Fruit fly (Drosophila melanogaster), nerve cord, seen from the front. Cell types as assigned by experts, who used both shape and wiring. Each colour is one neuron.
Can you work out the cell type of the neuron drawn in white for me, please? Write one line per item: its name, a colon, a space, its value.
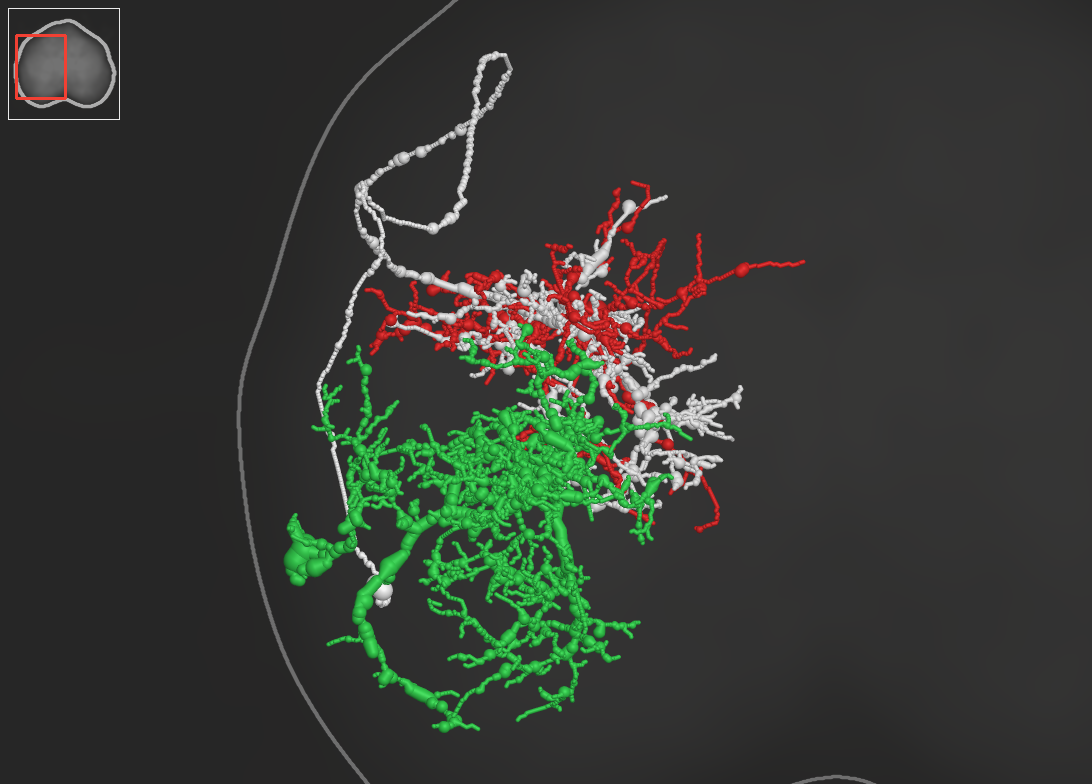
cell type: INXXX321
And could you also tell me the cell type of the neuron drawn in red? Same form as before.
cell type: IN20A.22A055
